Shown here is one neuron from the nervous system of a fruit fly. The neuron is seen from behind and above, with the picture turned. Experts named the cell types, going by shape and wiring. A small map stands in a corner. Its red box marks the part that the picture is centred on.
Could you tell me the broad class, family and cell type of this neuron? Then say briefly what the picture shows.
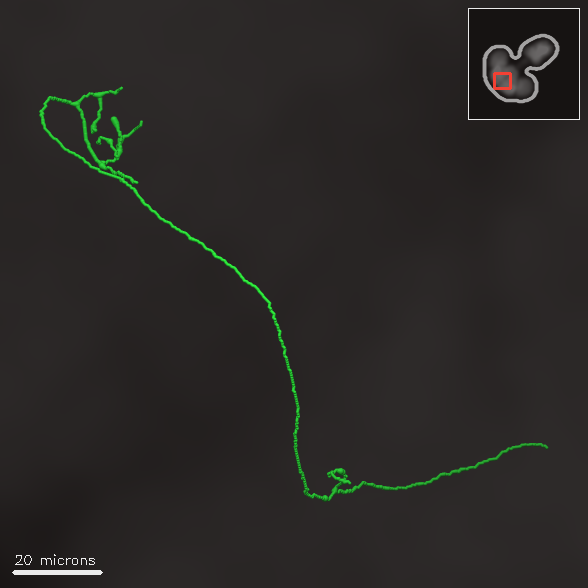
Its broad class is sensory neuron entering the brain. Its family is called class olfactory. It is of cell type ORN_DA2. No cell body is drawn. From left to right in the picture it spans about 120 microns. There are a dozen or fewer branch ends.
